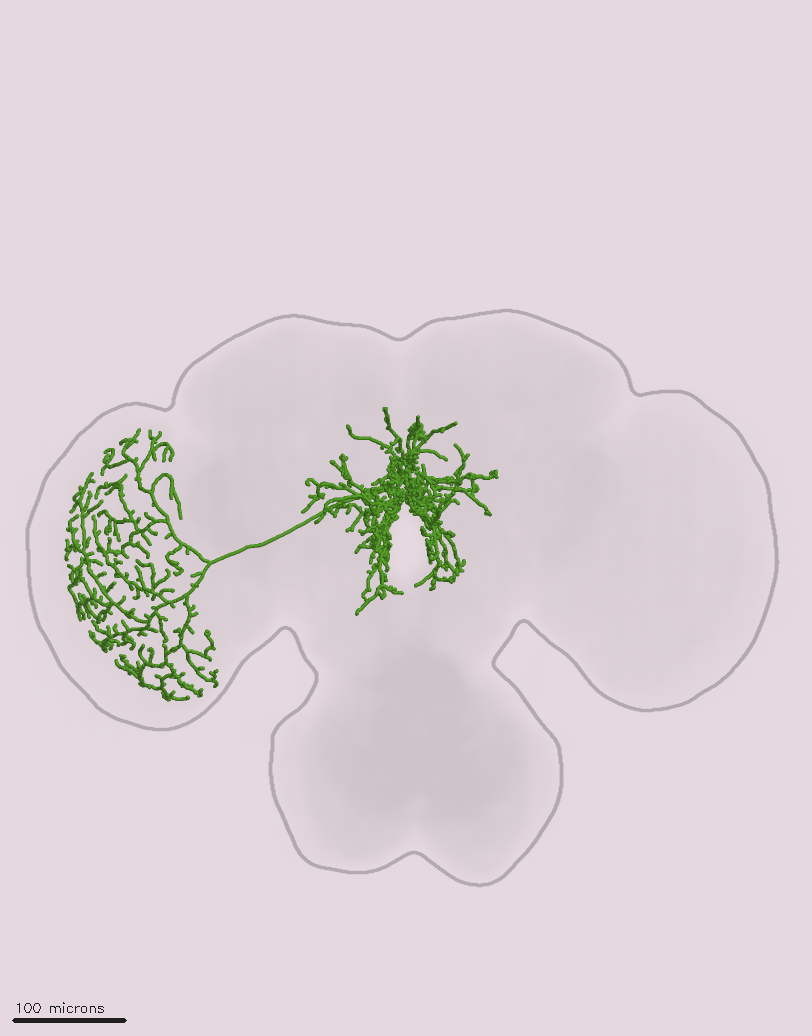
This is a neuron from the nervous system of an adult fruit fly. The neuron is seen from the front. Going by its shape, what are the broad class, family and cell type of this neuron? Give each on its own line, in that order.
visual centrifugal neuron
hemilineage DM1_posterior
MeVC4b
